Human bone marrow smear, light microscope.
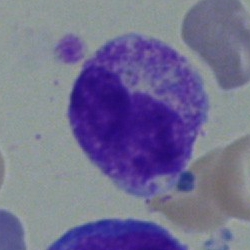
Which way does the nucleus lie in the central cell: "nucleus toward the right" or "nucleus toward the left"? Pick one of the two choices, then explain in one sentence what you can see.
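Nucleus toward the left. The nucleus sits toward the lower left of the cell.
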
